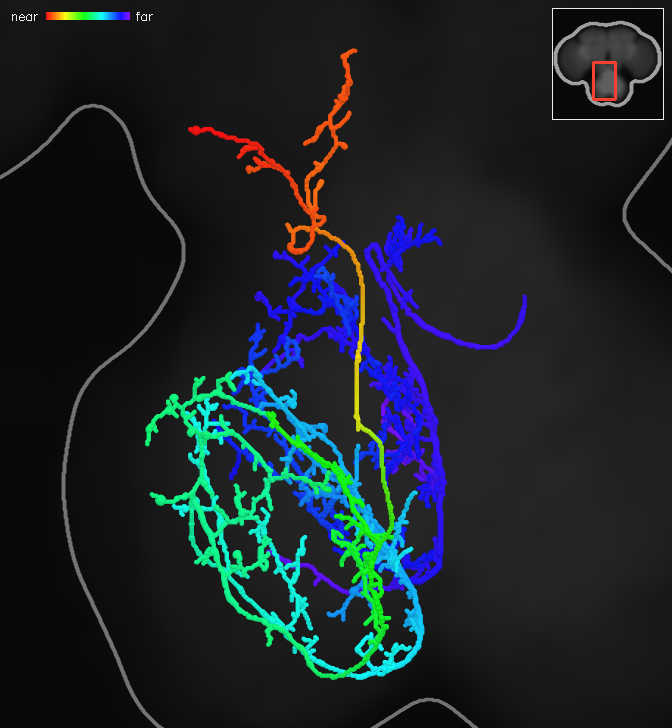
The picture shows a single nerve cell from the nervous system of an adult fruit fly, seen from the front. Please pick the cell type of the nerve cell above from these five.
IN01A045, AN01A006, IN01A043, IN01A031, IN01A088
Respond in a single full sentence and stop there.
The cell type of this nerve cell is AN01A006.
